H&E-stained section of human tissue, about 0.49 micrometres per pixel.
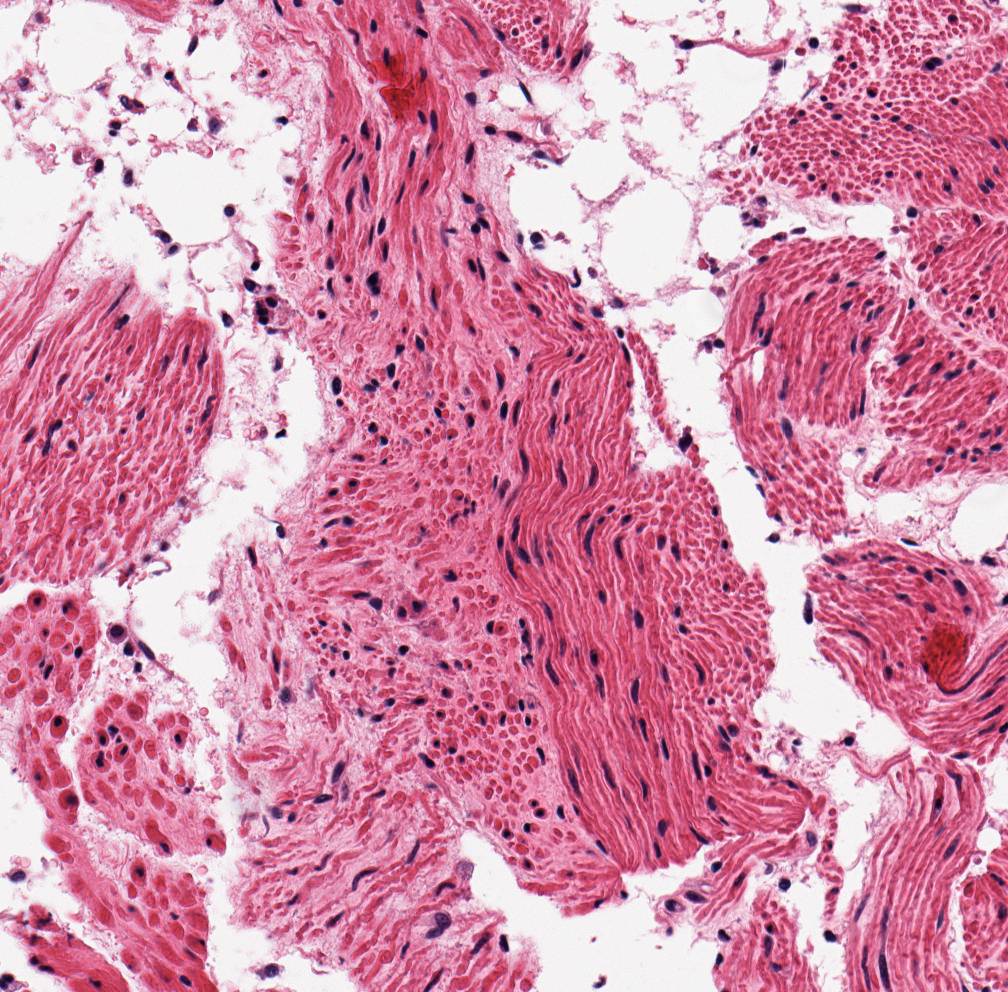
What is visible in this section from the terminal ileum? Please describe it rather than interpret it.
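Separate smooth muscle bundles, running in different directions, with pale loose tissue between. Large central bundle: fibres mainly top to bottom, wavy course. Lengthwise-cut cells: nuclei elongated, cigar-shaped, blunt-ended. Cytoplasm deep eosinophilic pink.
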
